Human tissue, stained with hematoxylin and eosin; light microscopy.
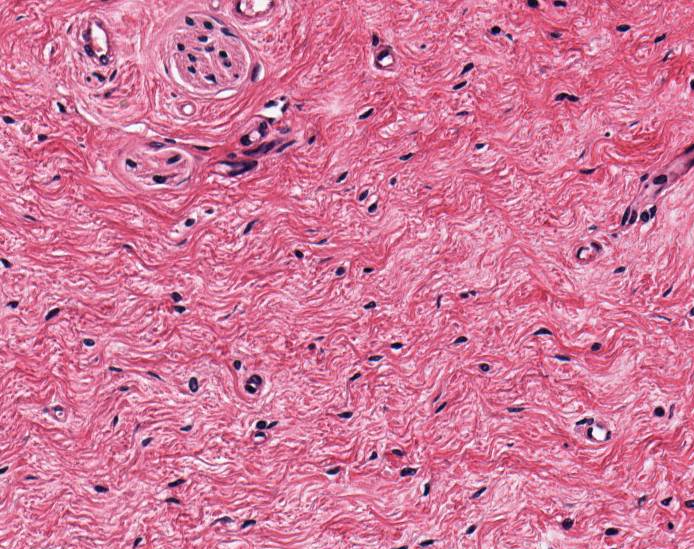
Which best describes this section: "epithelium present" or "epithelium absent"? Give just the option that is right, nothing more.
Epithelium absent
